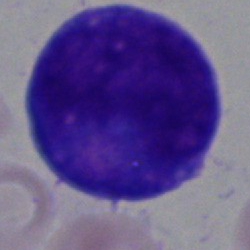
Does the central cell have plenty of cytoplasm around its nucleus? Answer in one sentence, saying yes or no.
No, rather than abundant, the cytoplasm of the cell is scant.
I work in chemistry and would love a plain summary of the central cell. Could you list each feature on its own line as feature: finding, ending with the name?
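Shape: round, smooth outline
Chromatin: dense and dark purple, small paler spots scattered through it
Edge: a tiny projection sticking out at the bottom
Focus: slightly blurred, so the detail inside is softened
Name: blast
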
